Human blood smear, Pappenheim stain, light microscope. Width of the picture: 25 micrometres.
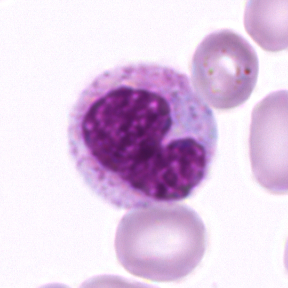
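Band neutrophil at the centre of a stained smear of peripheral blood. This band neutrophil measures about 13 micrometres across; note the deep notch on the right side of the nucleus that splits it into two unequal lobes, the larger one lying to the upper left. The chromatin is dark purple and coarsely clumped, and the cytoplasm is pale pinkish-lilac.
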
